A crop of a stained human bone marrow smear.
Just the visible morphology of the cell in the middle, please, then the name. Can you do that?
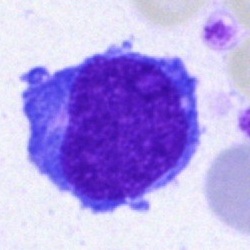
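Here the cytoplasm takes a deep blue stain, and its rim is widest on the left side of the nucleus. Just left of the nucleus, a pale curved band lies within that cytoplasm. Small rounded blebs bulge from the cell surface. Putting that together, this is a blast.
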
